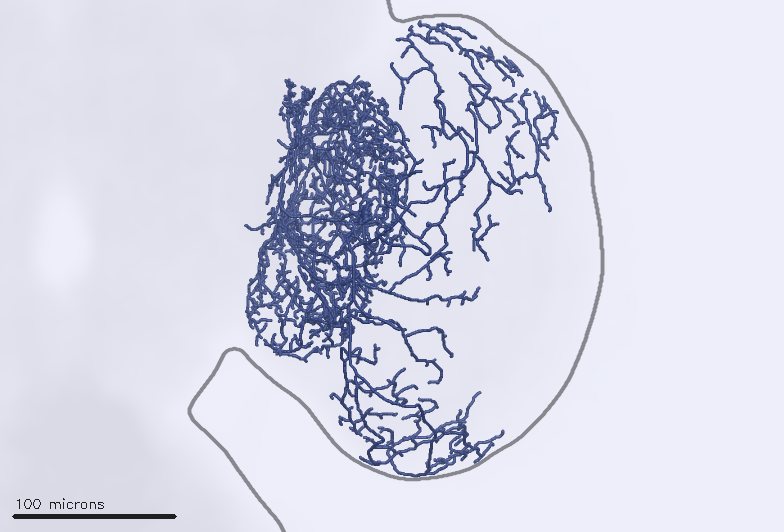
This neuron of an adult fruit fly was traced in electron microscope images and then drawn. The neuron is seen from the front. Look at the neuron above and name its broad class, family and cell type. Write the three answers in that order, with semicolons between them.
visual centrifugal neuron; MeVC; MeVC23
